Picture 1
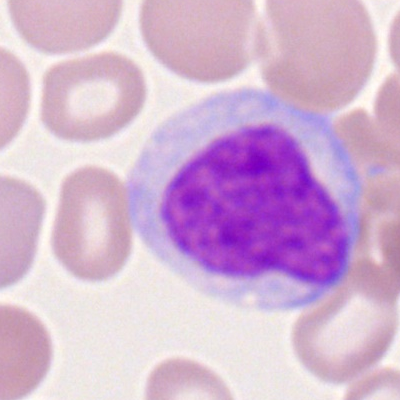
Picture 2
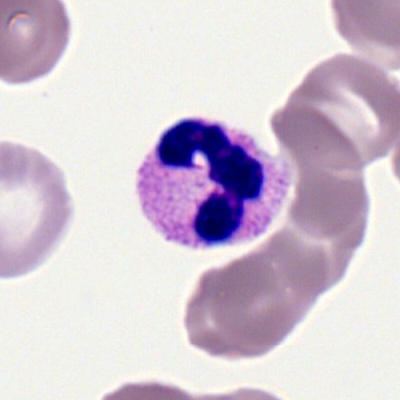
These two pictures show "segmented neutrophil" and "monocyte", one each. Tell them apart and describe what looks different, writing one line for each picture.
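In picture 1 we see a monocyte: No granules are visible in the cytoplasm.
In picture 2 we see a segmented neutrophil: Fine pinkish-violet granules fill the cytoplasm.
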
